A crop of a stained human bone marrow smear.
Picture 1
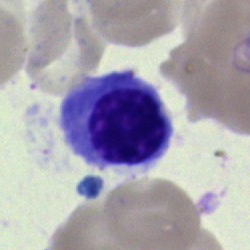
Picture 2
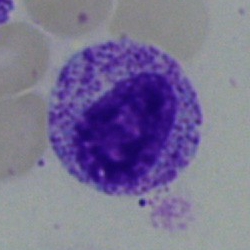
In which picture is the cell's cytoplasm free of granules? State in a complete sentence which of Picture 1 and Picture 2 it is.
There are no visible granules in the cytoplasm of the cell in Picture 1.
